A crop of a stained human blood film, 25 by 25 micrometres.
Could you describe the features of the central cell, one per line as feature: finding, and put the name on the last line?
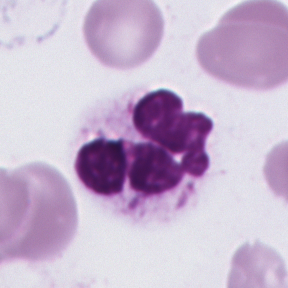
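Shape: roughly round
Nucleus: split into more than three lobes
Nucleoli: none you can see
Granules: fine, faint lilac ones in the cytoplasm
Cell: segmented neutrophil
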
